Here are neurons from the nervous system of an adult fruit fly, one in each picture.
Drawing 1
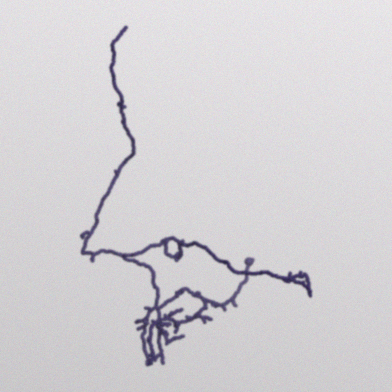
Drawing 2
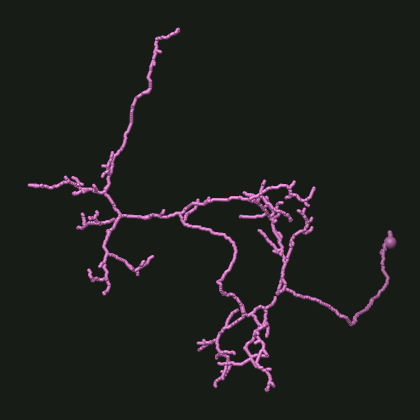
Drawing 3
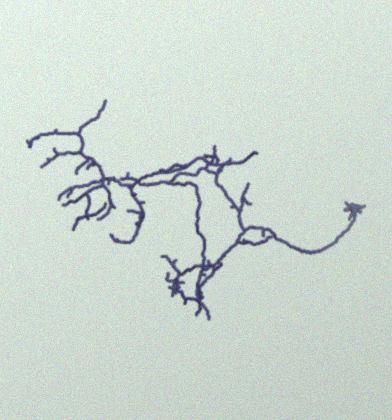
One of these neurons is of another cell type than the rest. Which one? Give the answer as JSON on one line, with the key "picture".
{"picture": 1}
